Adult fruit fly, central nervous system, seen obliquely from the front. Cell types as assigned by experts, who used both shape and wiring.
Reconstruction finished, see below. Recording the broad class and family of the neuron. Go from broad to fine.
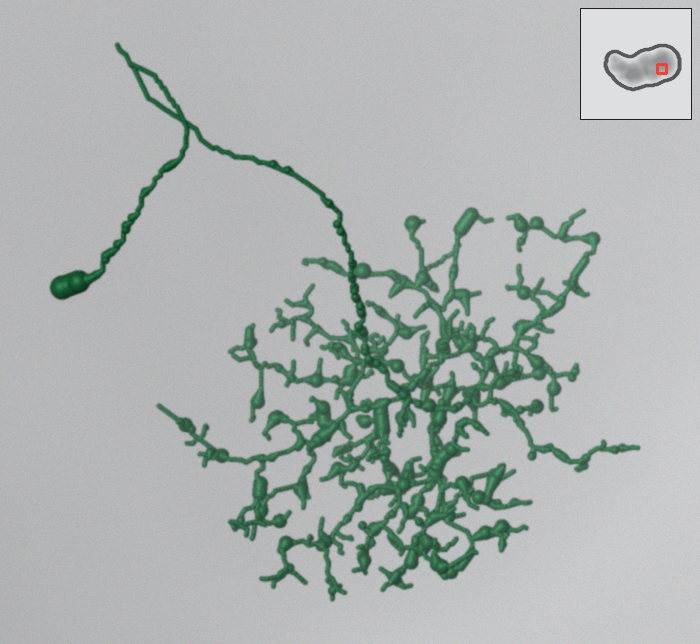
optic-lobe intrinsic neuron; Li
